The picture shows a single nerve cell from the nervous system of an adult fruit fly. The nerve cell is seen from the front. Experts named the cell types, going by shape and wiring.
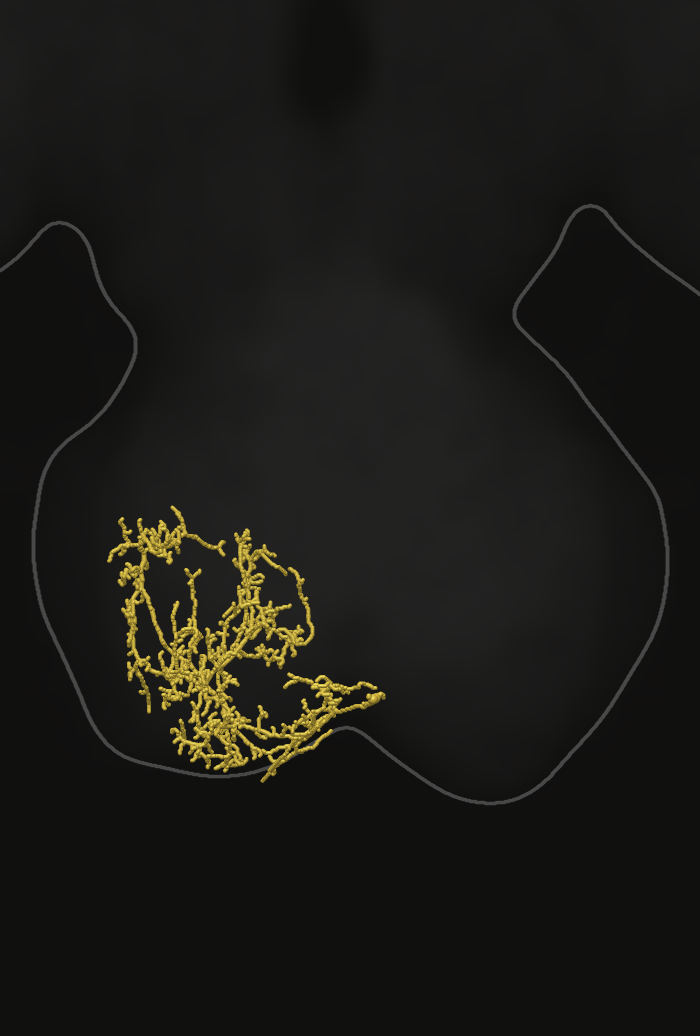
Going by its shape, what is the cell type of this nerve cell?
IN13B022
